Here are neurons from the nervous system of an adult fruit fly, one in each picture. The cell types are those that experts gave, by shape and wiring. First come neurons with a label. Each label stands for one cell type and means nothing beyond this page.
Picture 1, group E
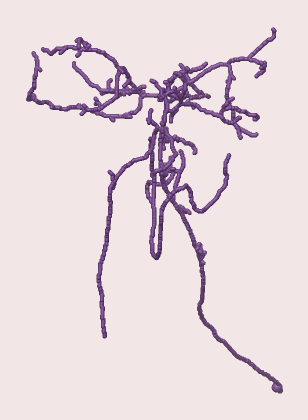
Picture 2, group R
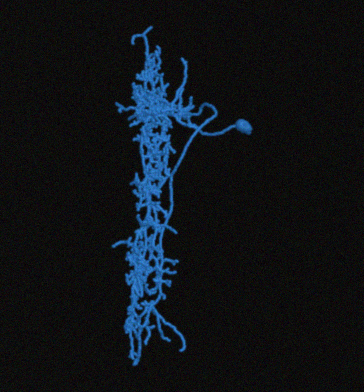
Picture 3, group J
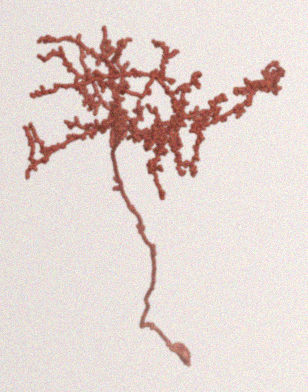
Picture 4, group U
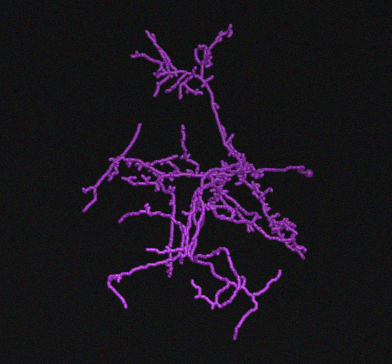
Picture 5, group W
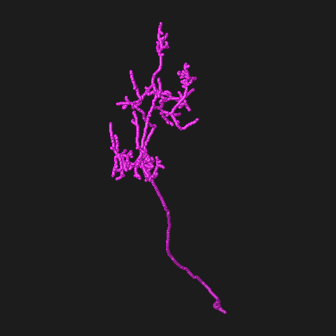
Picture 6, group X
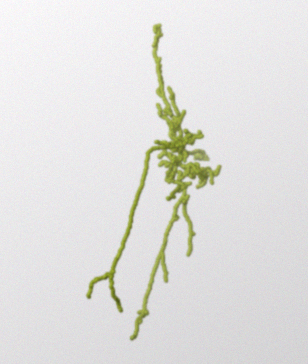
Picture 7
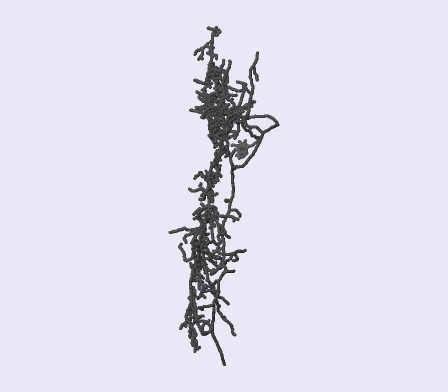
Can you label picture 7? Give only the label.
group R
